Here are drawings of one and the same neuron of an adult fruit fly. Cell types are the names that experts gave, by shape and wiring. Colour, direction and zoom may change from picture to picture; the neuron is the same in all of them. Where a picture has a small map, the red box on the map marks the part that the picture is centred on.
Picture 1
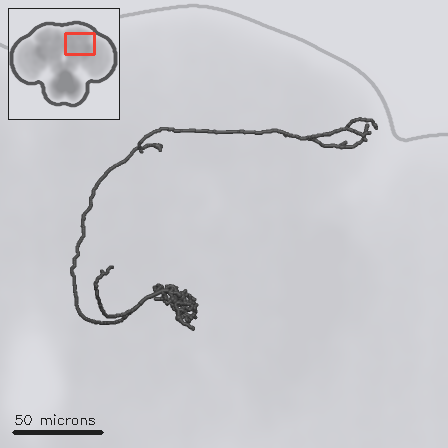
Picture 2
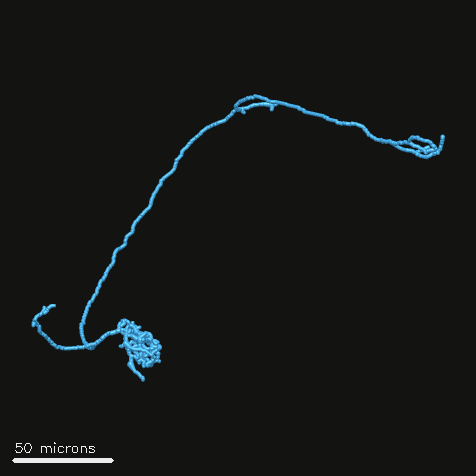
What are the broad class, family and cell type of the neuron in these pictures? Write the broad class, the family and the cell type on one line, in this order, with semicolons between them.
central-brain intrinsic neuron; hemilineage ALad1; DL2d_adPN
